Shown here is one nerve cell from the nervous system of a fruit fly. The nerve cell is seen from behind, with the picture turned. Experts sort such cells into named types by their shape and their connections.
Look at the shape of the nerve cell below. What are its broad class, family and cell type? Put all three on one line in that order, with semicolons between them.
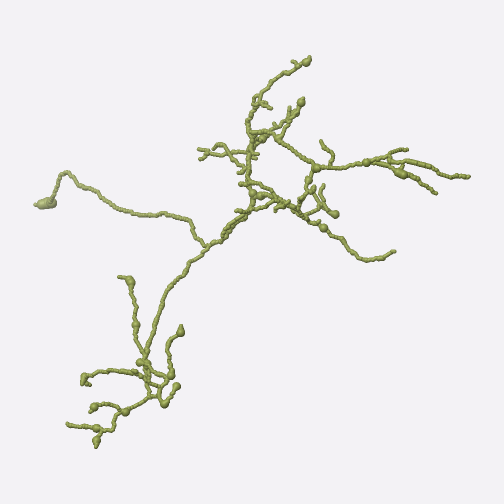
central-brain intrinsic neuron; hemilineage SMPad2; IB004_a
